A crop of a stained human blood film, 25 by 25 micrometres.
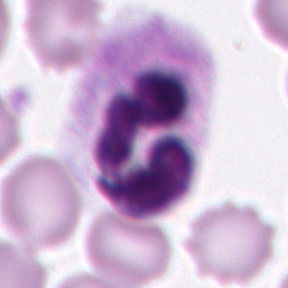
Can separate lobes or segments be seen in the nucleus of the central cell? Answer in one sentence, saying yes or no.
Yes, it is a lobed nucleus that this cell has.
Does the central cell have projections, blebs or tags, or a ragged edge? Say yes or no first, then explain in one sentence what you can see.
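Yes. The cell's outline is irregular and somewhat ragged along the top edge.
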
